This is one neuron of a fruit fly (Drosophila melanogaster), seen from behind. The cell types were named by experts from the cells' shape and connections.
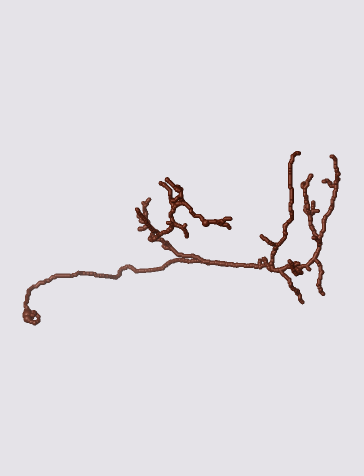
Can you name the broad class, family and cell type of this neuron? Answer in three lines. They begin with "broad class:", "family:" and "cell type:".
broad class: nerve-cord intrinsic neuron
family: hemilineage 14A
cell type: IN14A089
